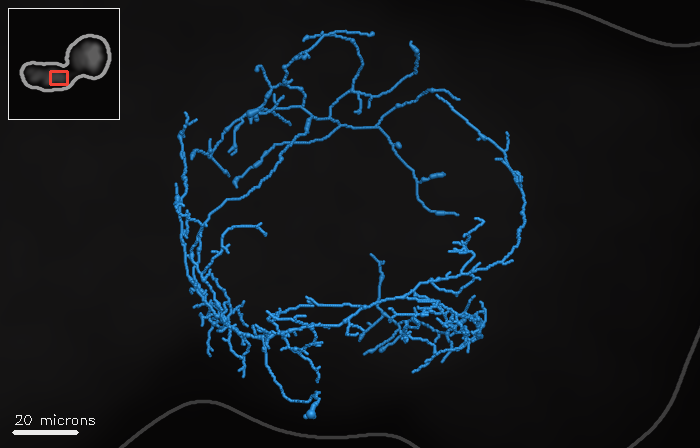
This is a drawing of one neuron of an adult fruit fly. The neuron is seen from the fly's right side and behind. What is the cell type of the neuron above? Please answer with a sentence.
The cell type is IN04B086.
